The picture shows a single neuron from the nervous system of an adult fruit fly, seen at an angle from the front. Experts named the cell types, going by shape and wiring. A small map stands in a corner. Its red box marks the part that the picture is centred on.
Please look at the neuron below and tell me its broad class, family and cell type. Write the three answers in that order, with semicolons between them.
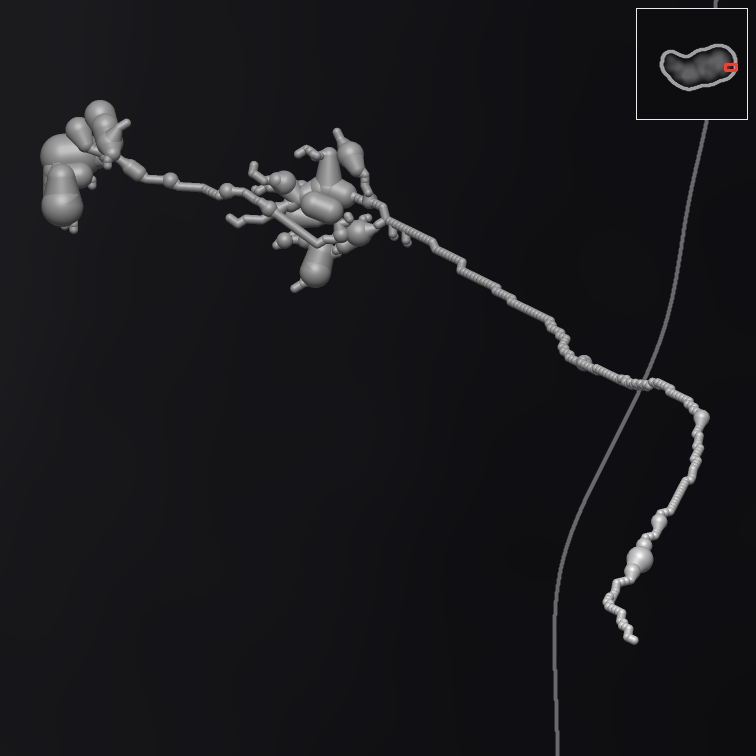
optic-lobe intrinsic neuron; L; L5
